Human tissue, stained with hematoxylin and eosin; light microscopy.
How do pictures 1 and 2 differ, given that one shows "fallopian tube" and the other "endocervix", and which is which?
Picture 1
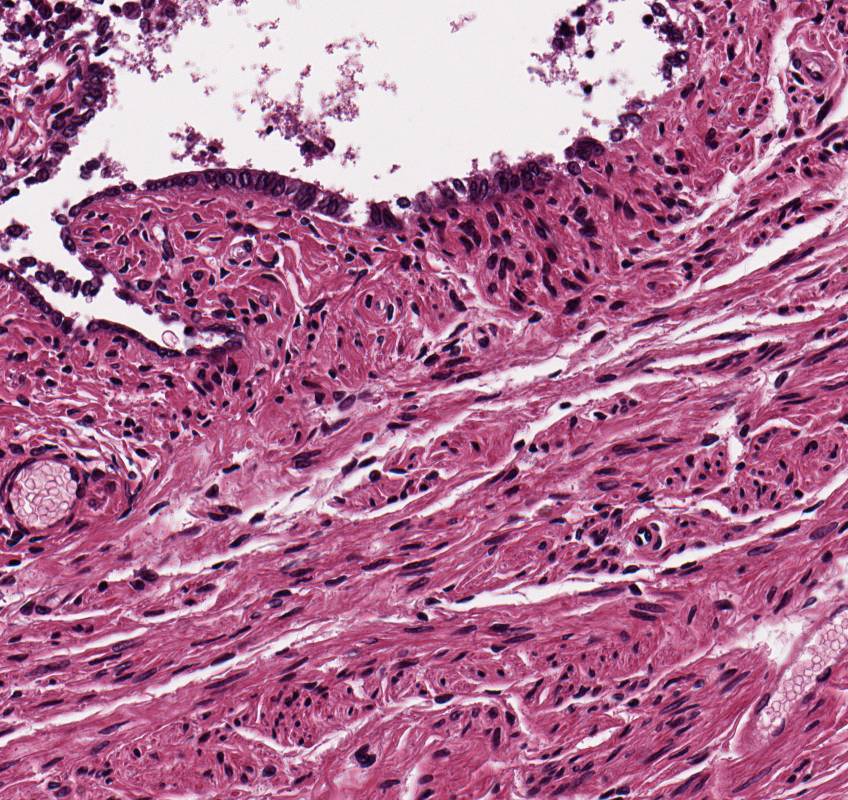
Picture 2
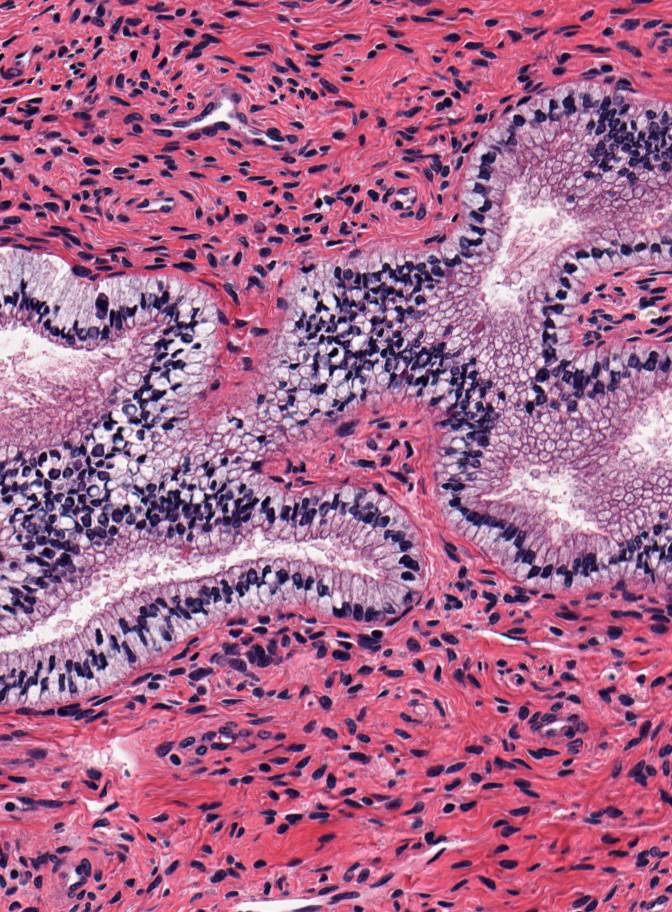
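The fallopian tube is in picture 1, and picture 2 is the endocervix. In picture 1, an open lumen sits at the top, and the wall fills the rest of the field below it. That lumen is lined by a single layer of columnar epithelial cells.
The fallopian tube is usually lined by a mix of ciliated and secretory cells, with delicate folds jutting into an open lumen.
Lower down, smooth muscle bundles run diagonally from lower left to upper right. Now look at picture 2: a single long, folded gland crosses the middle horizontally, with stroma above and below. Its lining is made of tall columnar cells with pale, finely vacuolated, mucin-like cytoplasm. In most places their dark, elongated nuclei sit in a row at the base.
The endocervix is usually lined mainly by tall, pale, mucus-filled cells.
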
